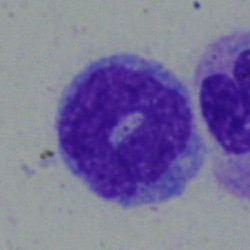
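Monocyte, the cell in the middle: roughly round, with an edge that's a little uneven. Note the pale, elongated slit near the centre of the nucleus, running diagonally from lower left to upper right. The chromatin is deep purple and finely stippled all through, and you won't find distinct granules in the cytoplasm.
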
